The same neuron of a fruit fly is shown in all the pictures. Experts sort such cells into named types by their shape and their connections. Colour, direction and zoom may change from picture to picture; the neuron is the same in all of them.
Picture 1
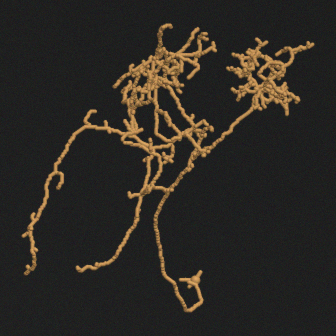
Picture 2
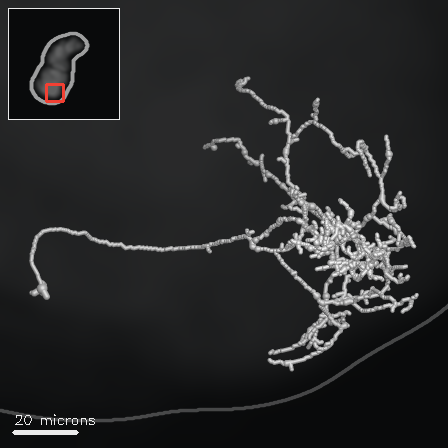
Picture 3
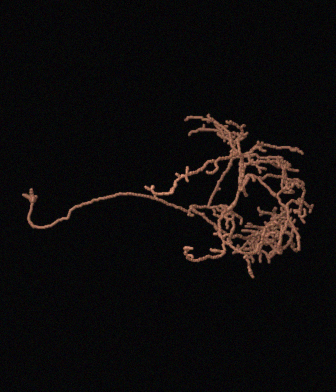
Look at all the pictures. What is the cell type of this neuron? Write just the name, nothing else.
SLP171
